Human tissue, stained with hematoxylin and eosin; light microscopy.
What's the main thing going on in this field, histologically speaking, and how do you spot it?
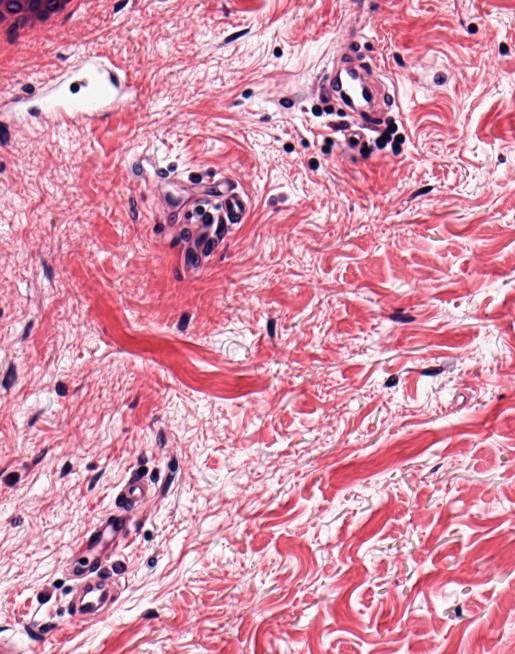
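This field shows dermis. Its wavy pink collagen bundles run in many different directions, not in one parallel sheet.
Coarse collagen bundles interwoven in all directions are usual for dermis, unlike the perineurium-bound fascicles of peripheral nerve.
Fibrous connective tissue fills the whole field, with no epithelium. A thick, deeply pink bundle crosses the middle from the left toward the lower right, with paler, loosely fibrillar stroma between bundles, mostly on the left.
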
